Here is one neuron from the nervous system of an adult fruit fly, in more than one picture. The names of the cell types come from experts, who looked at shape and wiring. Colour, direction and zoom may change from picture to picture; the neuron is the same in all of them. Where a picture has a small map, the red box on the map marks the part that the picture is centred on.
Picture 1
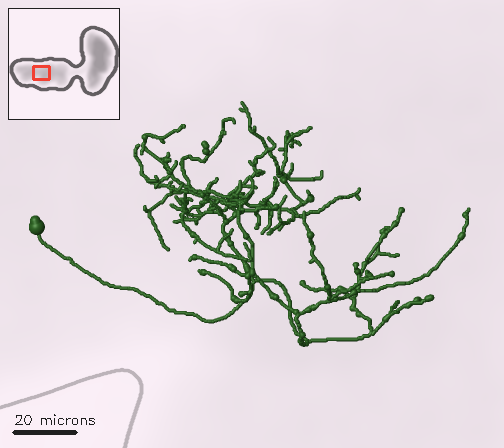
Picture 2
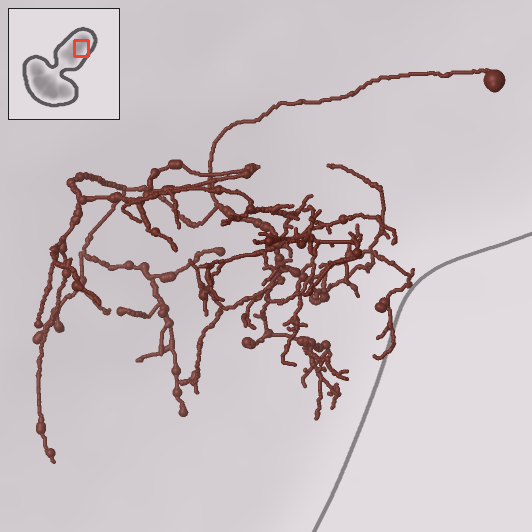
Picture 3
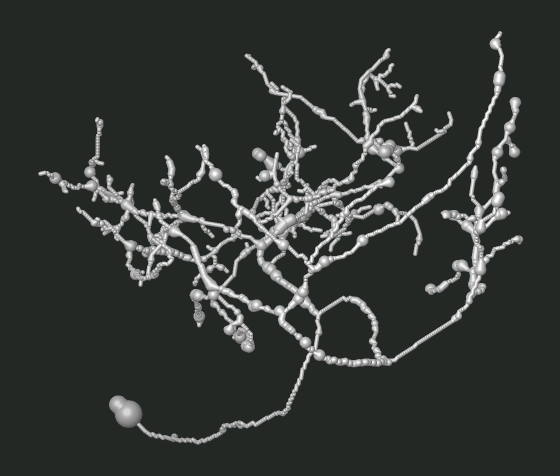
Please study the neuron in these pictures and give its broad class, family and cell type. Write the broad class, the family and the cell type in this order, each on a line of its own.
nerve-cord intrinsic neuron
hemilineage 01B
IN01B015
